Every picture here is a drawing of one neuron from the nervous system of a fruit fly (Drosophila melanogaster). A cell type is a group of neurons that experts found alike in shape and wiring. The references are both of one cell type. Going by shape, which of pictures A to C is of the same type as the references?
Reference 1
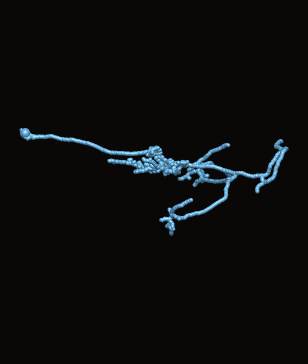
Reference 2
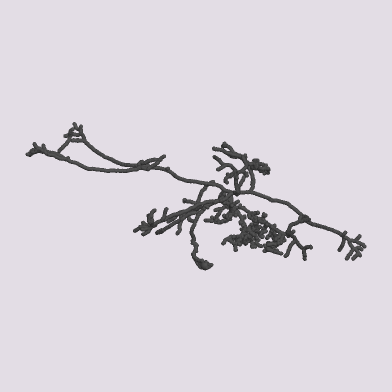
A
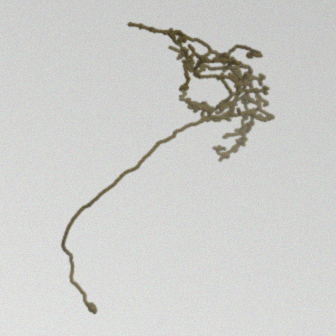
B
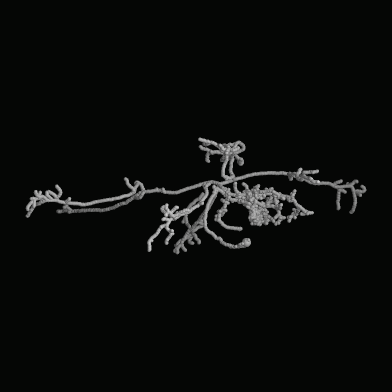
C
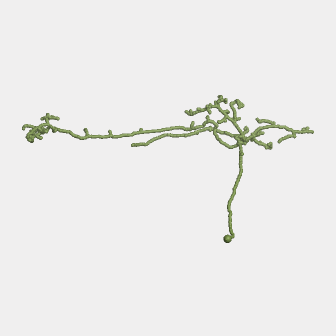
Picture B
